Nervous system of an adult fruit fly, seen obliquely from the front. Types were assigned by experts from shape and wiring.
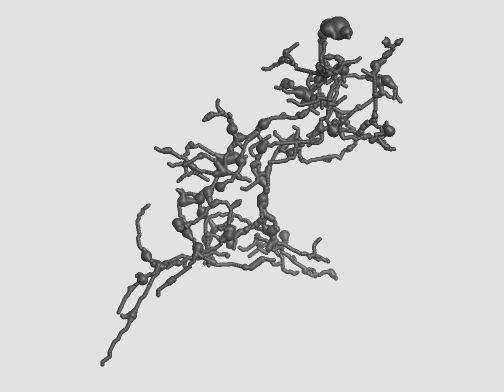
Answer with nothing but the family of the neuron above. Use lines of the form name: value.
family: hemilineage SLPpm2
